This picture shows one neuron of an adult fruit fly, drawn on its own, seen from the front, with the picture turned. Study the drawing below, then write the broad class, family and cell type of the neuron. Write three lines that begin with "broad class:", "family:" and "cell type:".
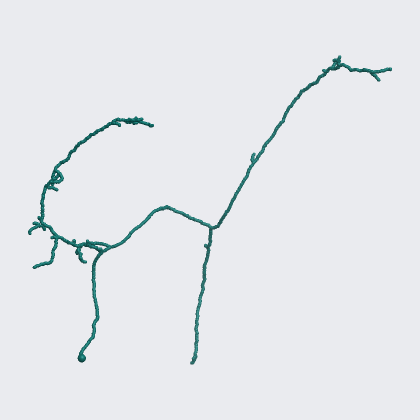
broad class: central-brain intrinsic neuron
family: hemilineage VESa2
cell type: VES037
